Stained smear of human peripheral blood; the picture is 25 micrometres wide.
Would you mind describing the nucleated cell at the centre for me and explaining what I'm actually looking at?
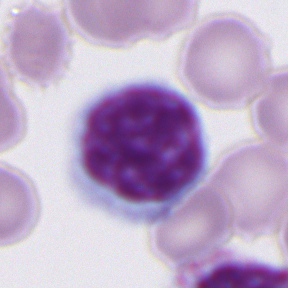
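The cytoplasm here is pale blue, with no granules in it. The nucleus stains deep purple, and its chromatin is coarse and clumped, with paler patches between the clumps. What you're looking at is a typical lymphocyte.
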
